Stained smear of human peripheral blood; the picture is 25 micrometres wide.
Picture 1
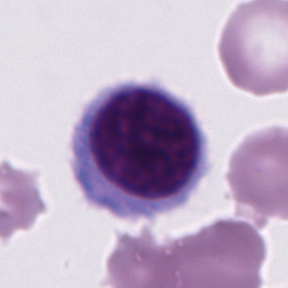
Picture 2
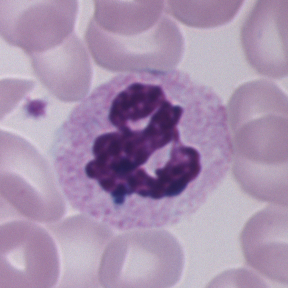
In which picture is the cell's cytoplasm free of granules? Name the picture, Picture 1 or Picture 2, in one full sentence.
Within the cytoplasm of the cell in picture 1, no granule is visible.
